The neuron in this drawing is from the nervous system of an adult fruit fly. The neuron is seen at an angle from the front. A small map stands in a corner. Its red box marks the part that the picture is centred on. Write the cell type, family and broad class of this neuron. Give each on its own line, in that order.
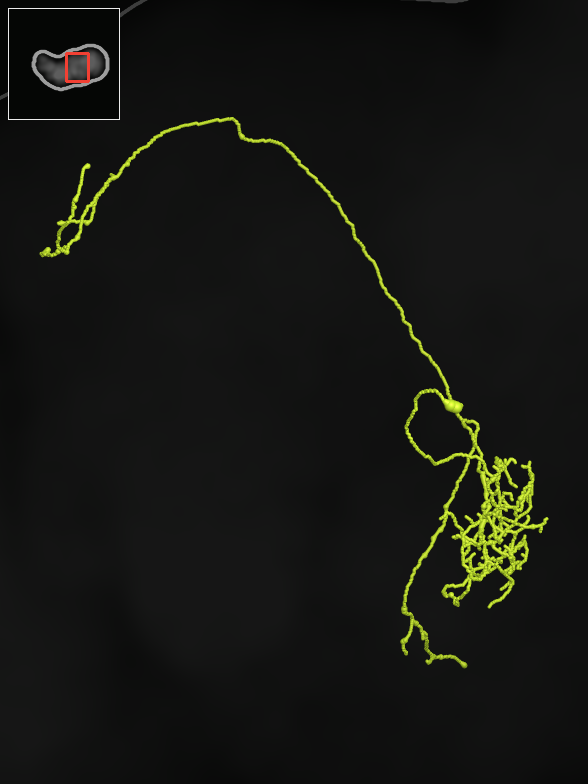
M_adPNm5
hemilineage ALad1
central-brain intrinsic neuron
